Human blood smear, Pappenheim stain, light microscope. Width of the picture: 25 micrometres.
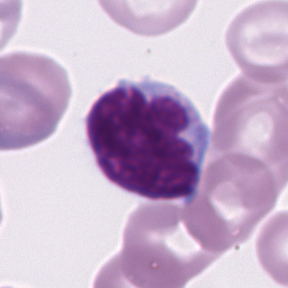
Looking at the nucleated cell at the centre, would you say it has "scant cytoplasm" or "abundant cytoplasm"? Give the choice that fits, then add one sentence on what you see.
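Scant cytoplasm. The cytoplasm is a scant pale blue rim, widest on the right side of the cell.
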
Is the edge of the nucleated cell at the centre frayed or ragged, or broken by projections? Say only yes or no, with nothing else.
Yes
